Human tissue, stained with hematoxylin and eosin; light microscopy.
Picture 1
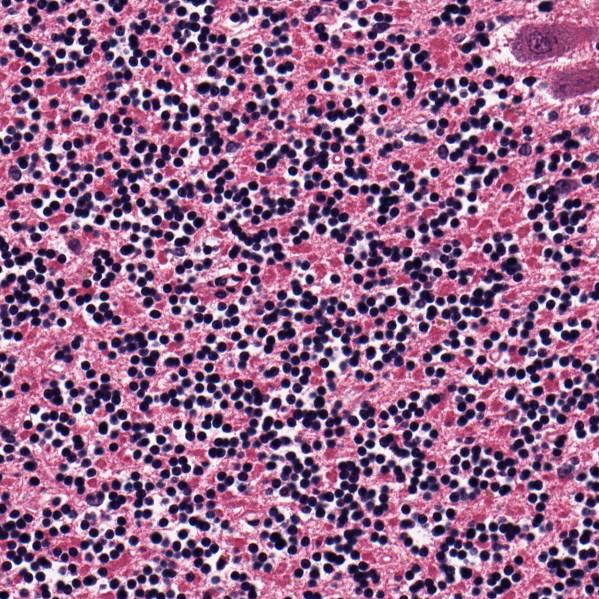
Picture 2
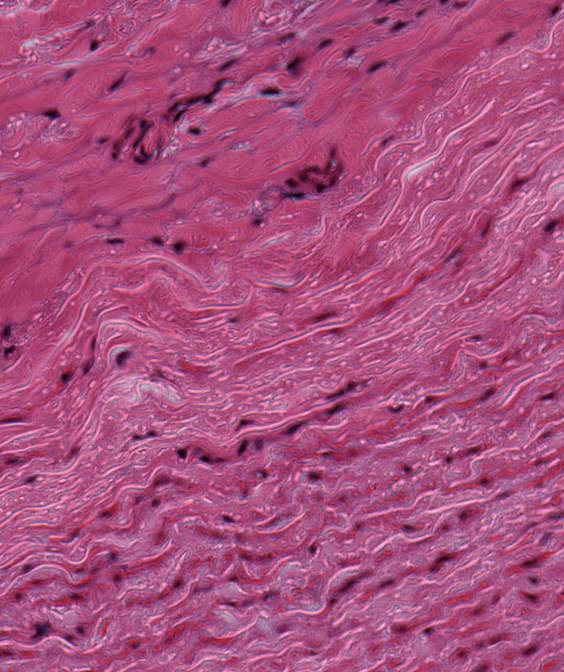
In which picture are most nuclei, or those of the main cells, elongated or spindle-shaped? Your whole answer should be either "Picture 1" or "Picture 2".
Picture 2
